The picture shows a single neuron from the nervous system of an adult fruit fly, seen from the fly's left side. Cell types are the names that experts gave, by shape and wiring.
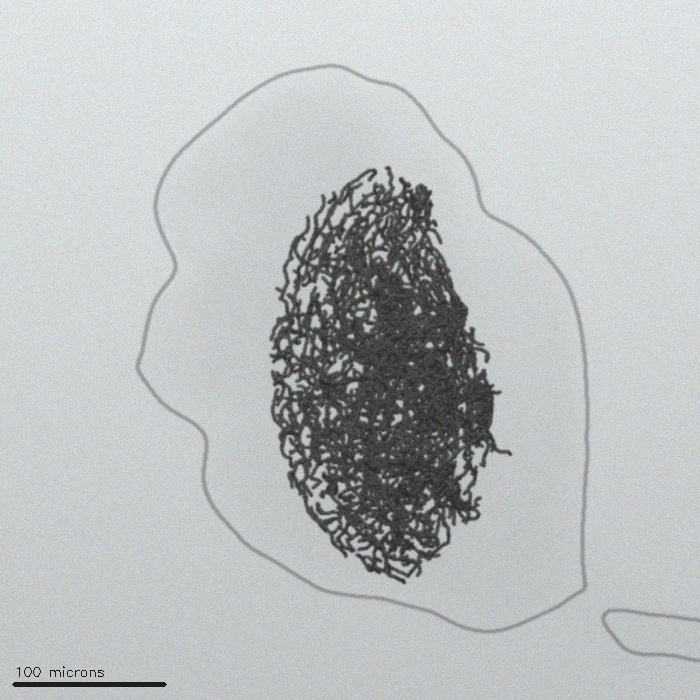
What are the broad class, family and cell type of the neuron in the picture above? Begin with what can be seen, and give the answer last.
Its cell body lies at the top of the picture. By the scale bar it is about 300 microns tall in this view. This is a visual centrifugal neuron. The family is hemilineage DM1_posterior. Its cell type is MeVC11.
